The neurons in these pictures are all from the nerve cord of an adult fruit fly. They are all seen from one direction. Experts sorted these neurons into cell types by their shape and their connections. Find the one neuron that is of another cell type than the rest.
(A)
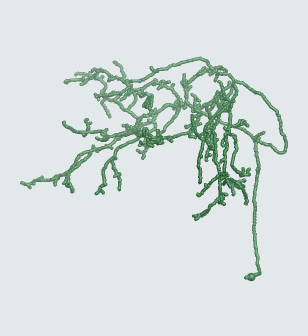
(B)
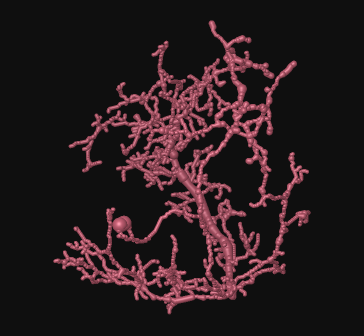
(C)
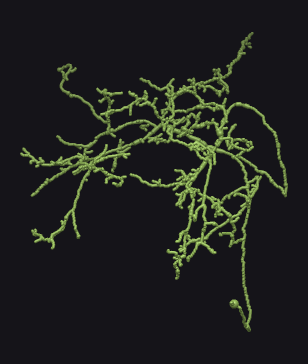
B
